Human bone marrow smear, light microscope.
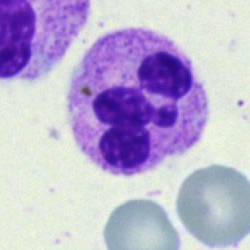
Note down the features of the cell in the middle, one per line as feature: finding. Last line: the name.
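Outline: round and smooth
Chromatin: dark purple, condensed
Cytoplasm: one small brown dot left of the nucleus
Name: segmented neutrophil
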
